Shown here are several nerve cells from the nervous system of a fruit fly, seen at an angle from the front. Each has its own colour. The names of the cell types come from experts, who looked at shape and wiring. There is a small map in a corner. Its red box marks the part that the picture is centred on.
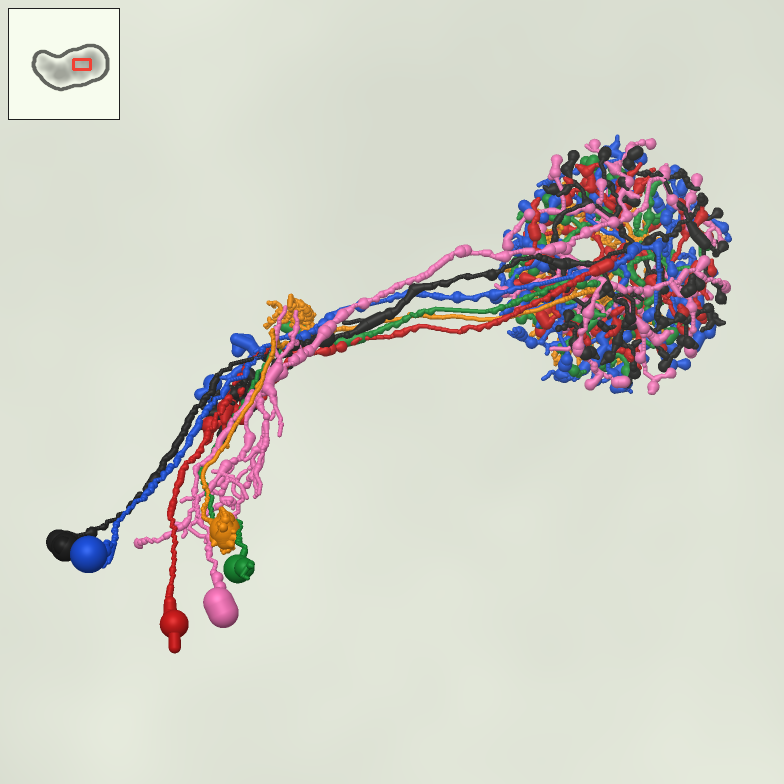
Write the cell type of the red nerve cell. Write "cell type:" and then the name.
cell type: ER3m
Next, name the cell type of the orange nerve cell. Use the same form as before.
cell type: ER3p_b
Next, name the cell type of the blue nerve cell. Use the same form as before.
cell type: ER3d_e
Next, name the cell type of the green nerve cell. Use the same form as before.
cell type: ER3d_b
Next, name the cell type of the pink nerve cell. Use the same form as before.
cell type: ER3a_c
